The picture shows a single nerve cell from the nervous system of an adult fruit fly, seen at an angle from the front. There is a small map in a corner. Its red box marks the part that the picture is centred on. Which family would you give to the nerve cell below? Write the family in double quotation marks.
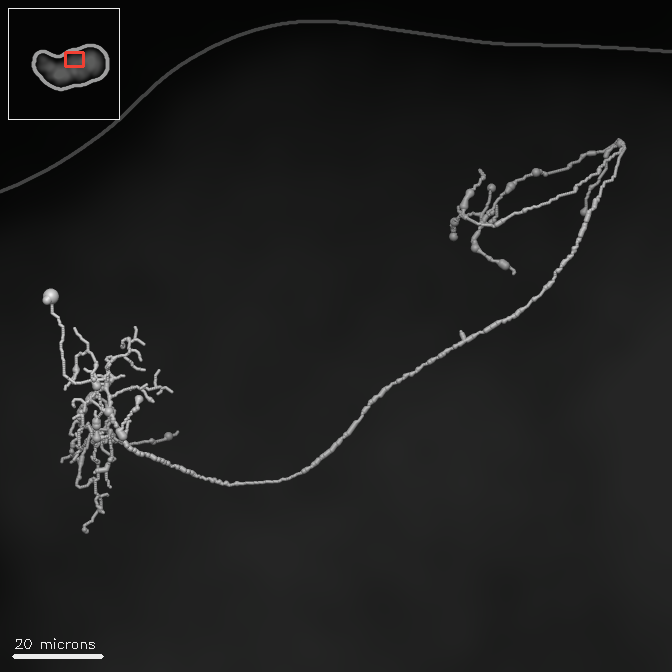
"hemilineage LHl2_dorsal"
